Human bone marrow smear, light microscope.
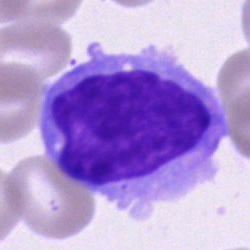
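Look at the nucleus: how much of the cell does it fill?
Most of it, leaving only a rim of cytoplasm.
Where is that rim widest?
Below the nucleus, wider than above it, and no distinct granules are seen in the cytoplasm.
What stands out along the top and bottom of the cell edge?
Small rounded blebs.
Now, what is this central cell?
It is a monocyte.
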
